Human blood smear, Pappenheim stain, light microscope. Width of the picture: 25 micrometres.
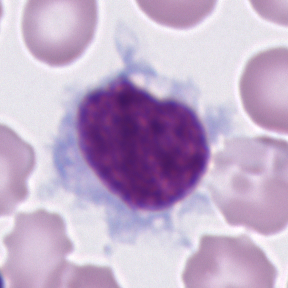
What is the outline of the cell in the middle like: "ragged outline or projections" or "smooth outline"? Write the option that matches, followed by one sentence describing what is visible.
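Ragged outline or projections. The outline of the cell is ragged and irregular rather than smooth.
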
